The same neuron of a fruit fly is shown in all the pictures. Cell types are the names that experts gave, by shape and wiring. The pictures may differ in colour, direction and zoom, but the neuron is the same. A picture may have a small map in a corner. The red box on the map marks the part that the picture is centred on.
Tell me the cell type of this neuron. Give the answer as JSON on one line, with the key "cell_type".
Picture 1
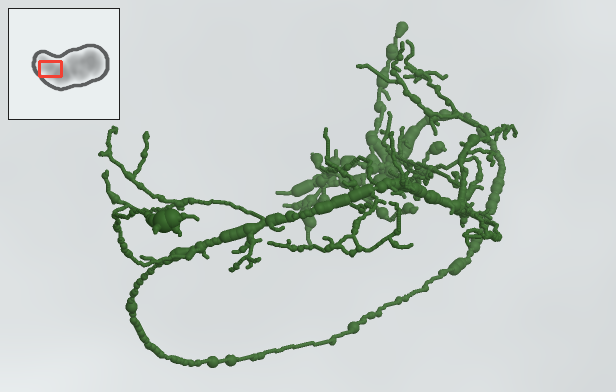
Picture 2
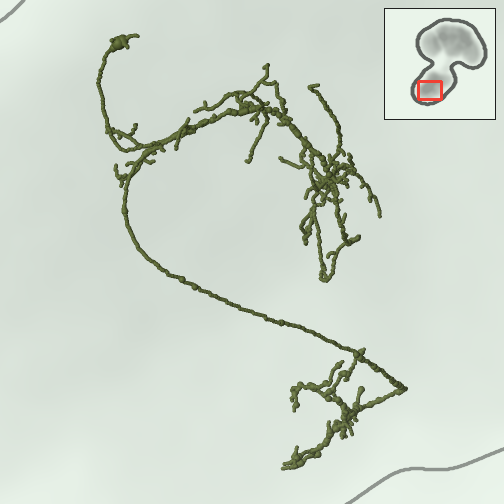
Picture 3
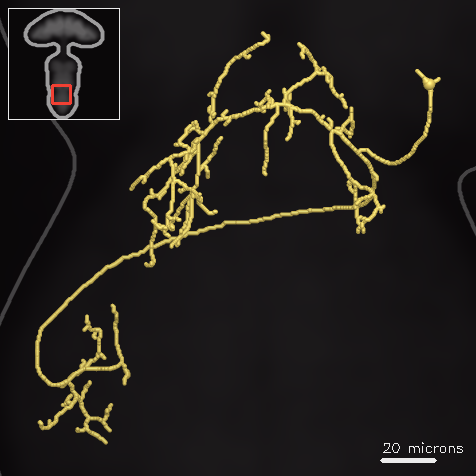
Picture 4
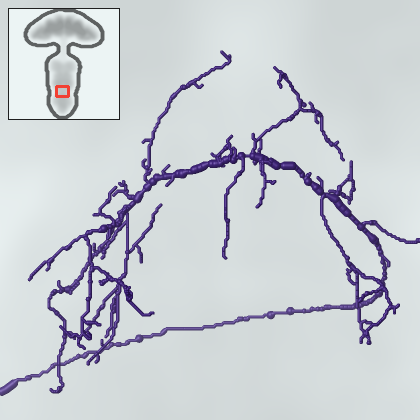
{"cell_type": "IN01A066"}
